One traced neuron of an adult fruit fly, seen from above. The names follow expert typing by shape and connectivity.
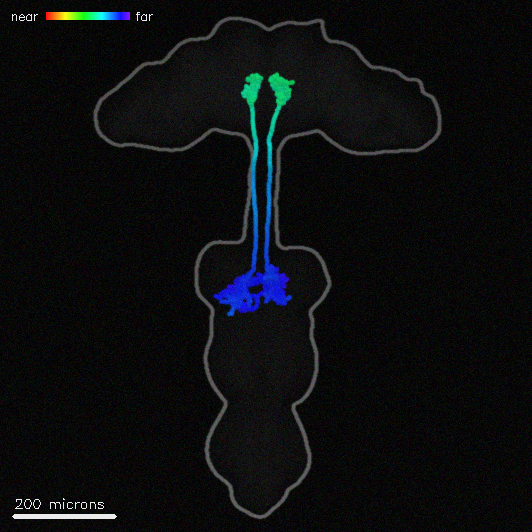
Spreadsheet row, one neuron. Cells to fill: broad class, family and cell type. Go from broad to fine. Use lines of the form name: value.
broad class: ascending neuron
family: hemilineage 00A
cell type: AN00A009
